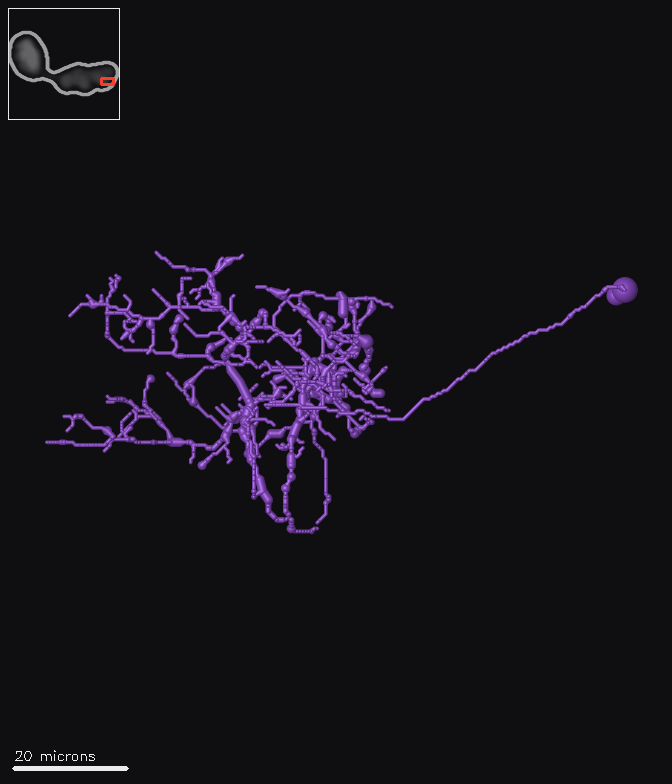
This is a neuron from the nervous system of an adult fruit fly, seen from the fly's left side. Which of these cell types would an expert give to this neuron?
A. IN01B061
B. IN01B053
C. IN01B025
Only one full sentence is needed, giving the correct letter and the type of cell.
The type of the neuron is cell type IN01B025, option C.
